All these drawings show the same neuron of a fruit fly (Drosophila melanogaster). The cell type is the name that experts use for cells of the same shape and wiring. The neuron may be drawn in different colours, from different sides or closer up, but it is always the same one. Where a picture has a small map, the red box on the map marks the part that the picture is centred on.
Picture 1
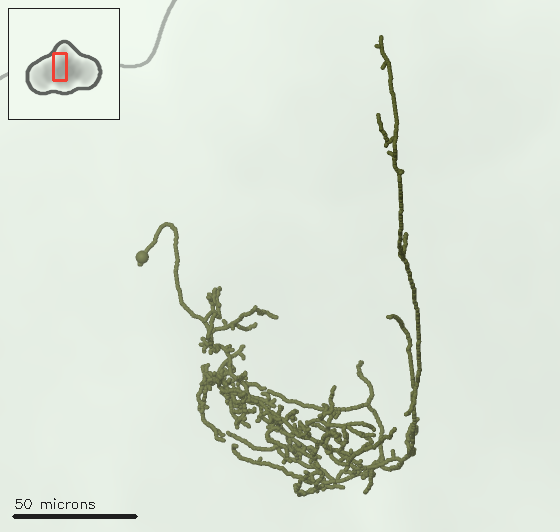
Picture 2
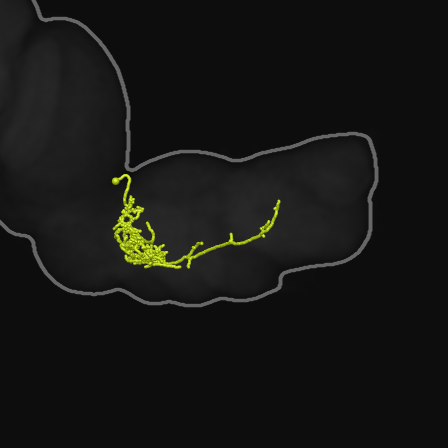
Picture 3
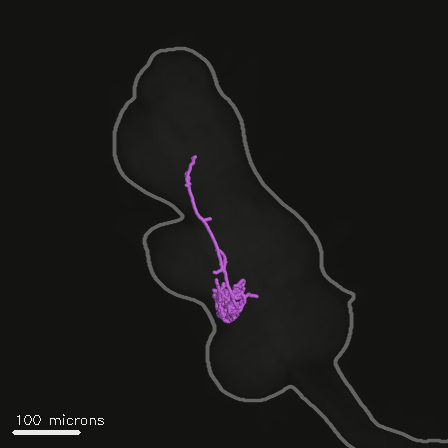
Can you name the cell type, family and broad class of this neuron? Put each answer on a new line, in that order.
IN17A090
hemilineage 17A
nerve-cord intrinsic neuron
